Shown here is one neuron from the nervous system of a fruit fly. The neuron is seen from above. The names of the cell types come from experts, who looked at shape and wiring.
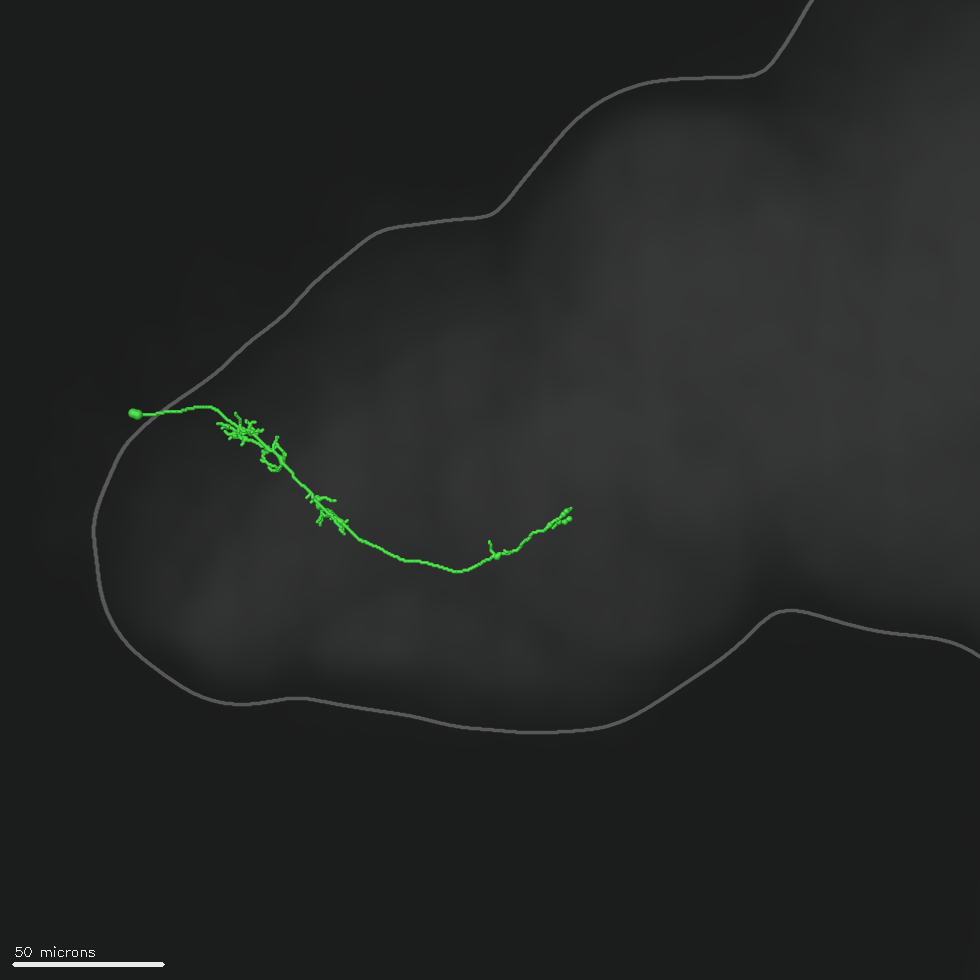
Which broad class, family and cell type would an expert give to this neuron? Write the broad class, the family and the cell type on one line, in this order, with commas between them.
optic-lobe intrinsic neuron, Tm, Tm12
